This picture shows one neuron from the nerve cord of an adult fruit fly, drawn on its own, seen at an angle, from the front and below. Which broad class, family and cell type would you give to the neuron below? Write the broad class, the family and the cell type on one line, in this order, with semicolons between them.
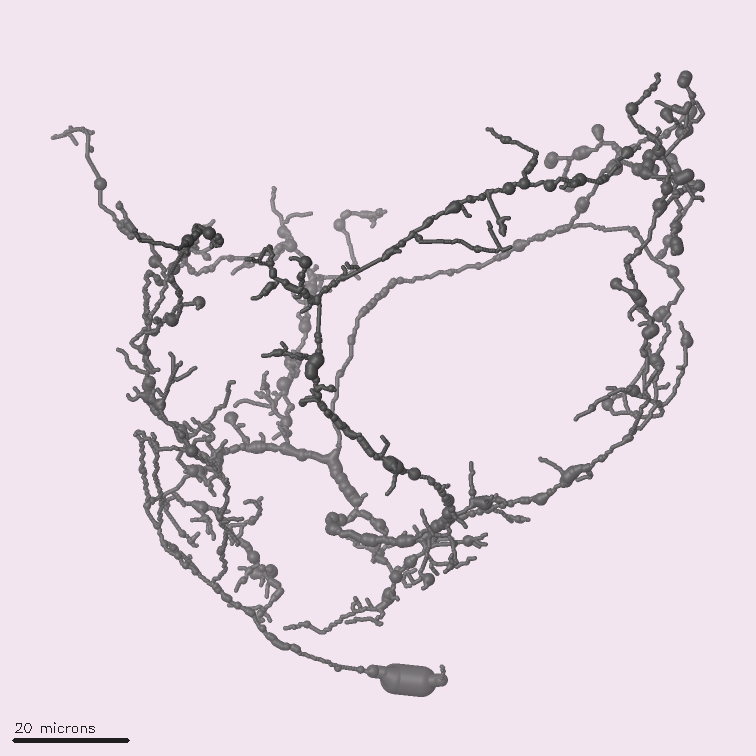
nerve-cord intrinsic neuron; hemilineage 04B; IN04B057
